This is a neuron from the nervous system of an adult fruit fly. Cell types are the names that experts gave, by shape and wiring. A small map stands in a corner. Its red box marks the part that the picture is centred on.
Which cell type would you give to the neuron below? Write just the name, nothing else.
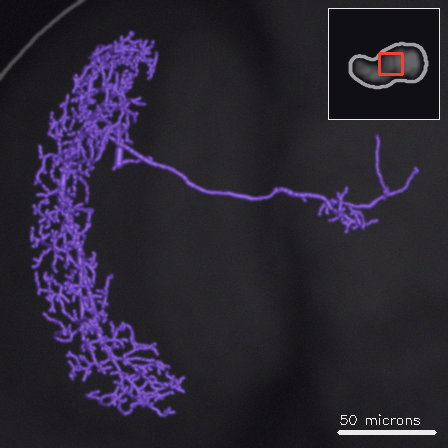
VSm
